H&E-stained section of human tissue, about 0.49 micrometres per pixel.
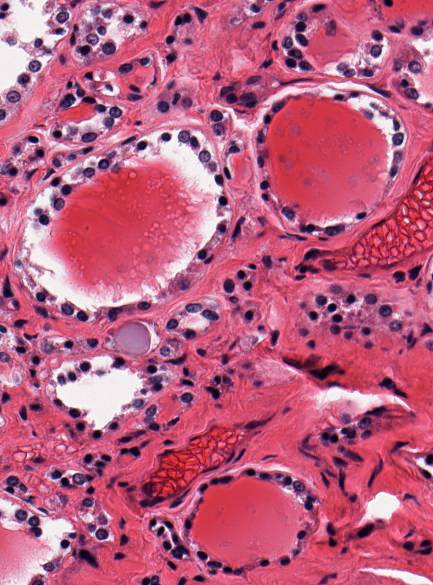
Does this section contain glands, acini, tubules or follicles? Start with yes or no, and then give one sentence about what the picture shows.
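Yes. The field is made of rounded follicles of varying size set apart by pink stroma.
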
